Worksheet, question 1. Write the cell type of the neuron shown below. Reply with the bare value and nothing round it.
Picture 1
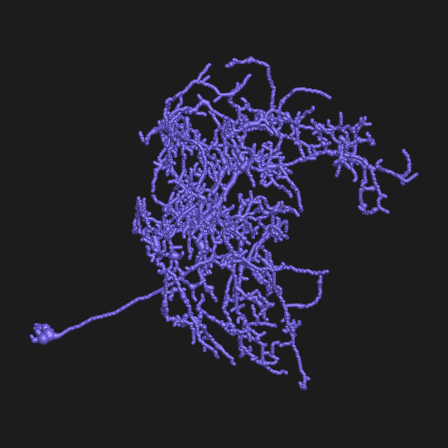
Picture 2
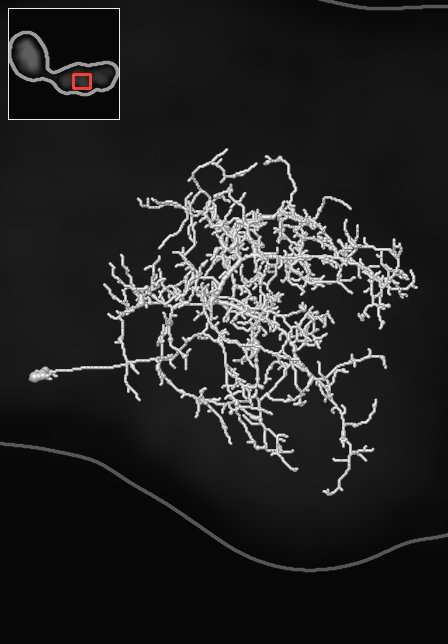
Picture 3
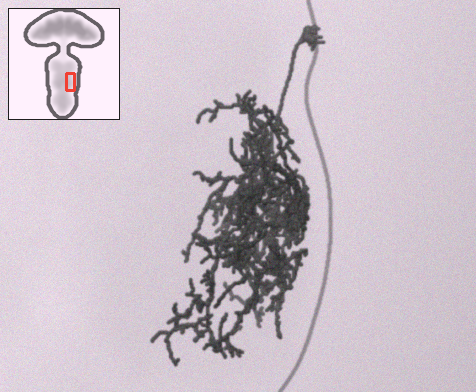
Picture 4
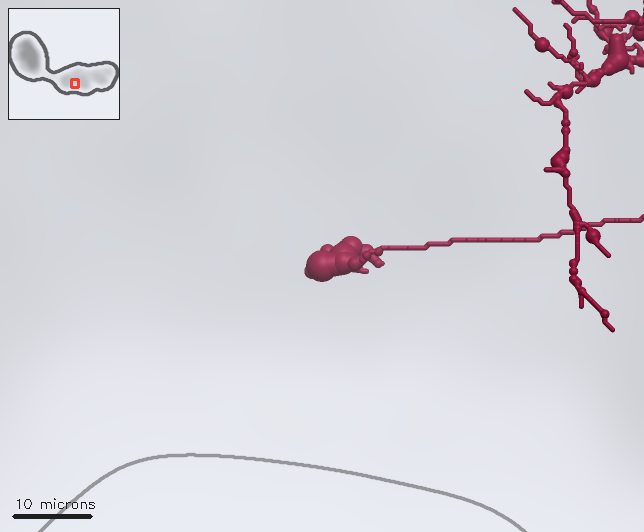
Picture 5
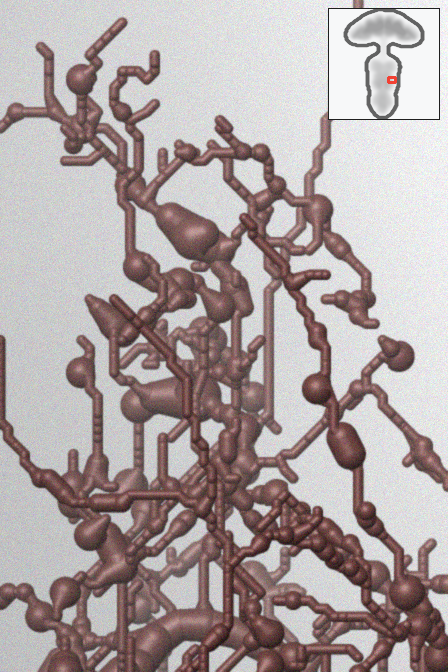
IN16B036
